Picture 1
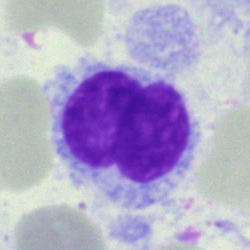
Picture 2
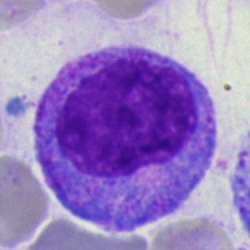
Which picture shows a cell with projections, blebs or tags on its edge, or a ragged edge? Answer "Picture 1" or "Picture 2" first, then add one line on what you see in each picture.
Picture 1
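Picture 1: The outer edge of the cell is irregular and fuzzy.
Picture 2: The cell has a round, smooth outline.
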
